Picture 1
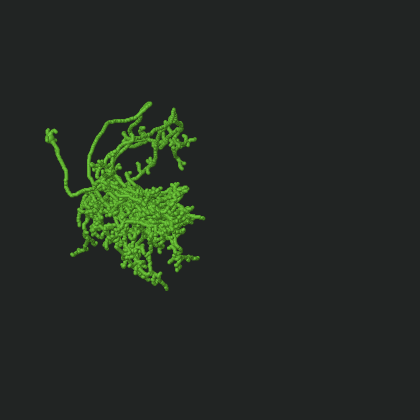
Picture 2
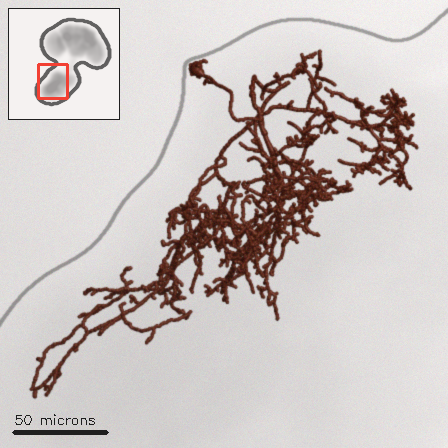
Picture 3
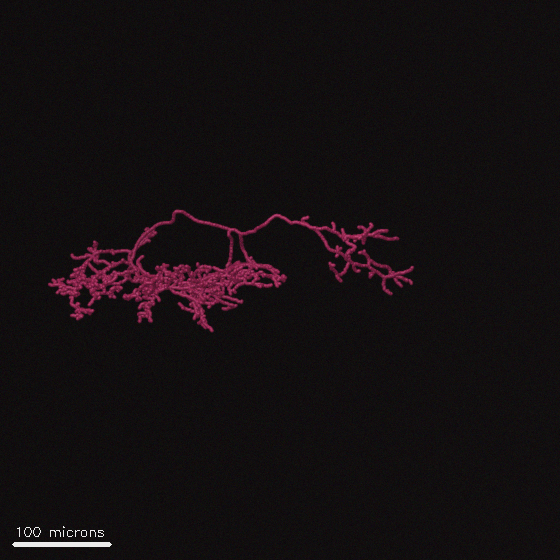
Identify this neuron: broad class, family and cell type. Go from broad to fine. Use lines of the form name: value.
broad class: nerve-cord intrinsic neuron
family: hemilineage 19A
cell type: IN19A017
